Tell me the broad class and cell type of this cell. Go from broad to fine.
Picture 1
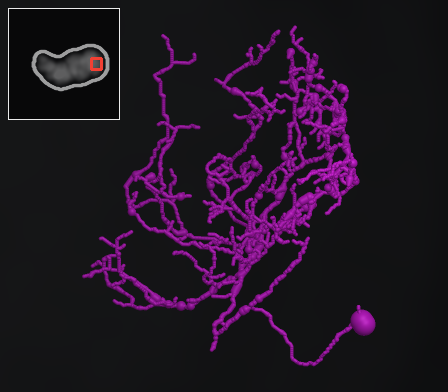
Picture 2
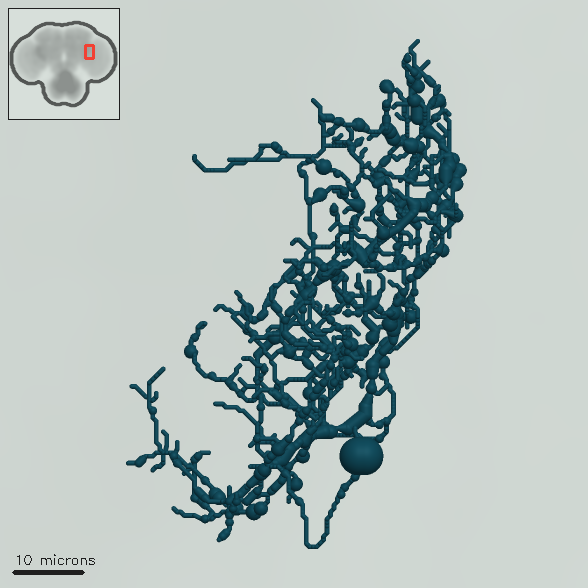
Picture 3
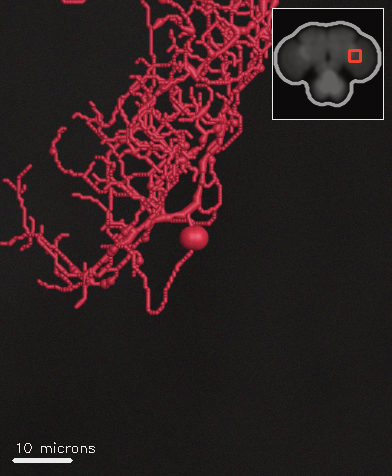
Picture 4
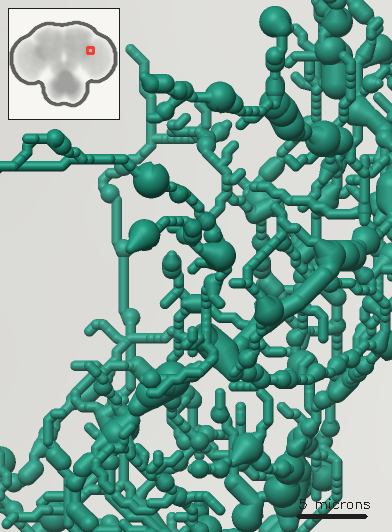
central-brain intrinsic neuron; AVLP410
